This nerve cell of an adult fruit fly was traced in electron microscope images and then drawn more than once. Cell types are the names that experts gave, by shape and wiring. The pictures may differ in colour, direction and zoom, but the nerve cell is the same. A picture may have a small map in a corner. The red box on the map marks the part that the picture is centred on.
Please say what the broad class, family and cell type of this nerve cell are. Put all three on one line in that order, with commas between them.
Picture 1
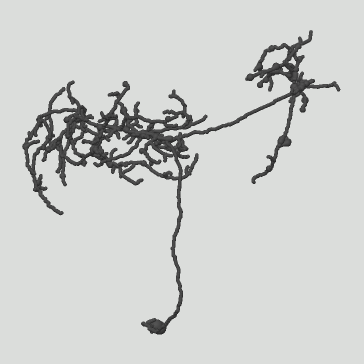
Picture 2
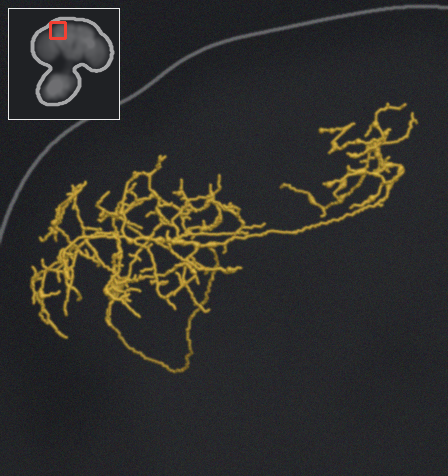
central-brain intrinsic neuron, hemilineage LHa1, CB2172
